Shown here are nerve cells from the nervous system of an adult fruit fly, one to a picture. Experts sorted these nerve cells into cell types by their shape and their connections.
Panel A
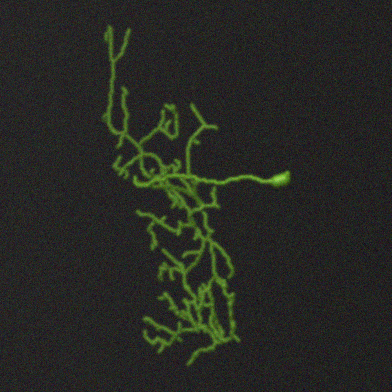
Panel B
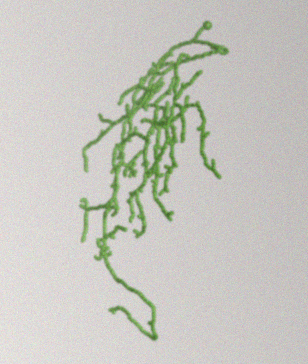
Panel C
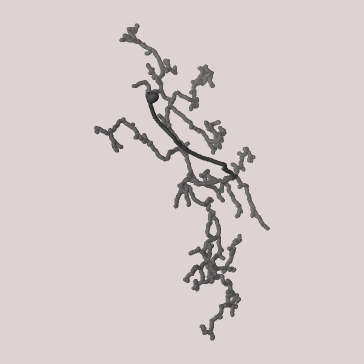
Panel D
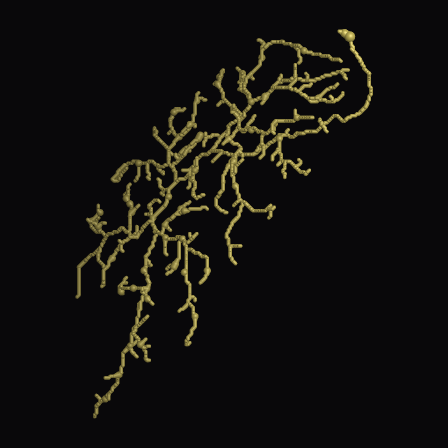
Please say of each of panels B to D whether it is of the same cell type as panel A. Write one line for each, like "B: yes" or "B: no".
B: no
C: yes
D: no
